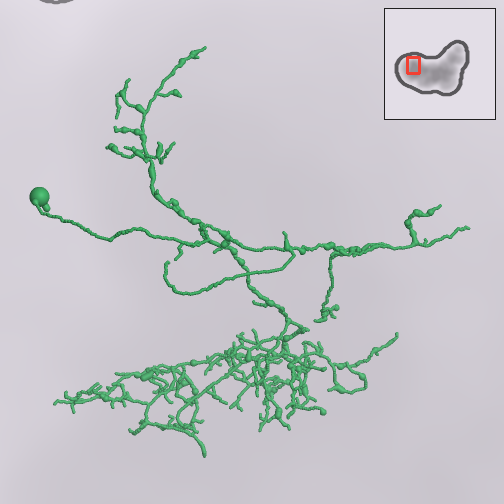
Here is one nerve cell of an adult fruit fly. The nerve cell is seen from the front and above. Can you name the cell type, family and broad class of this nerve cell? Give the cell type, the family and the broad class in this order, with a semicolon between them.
CB3255; hemilineage SLPad1_anterior; central-brain intrinsic neuron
